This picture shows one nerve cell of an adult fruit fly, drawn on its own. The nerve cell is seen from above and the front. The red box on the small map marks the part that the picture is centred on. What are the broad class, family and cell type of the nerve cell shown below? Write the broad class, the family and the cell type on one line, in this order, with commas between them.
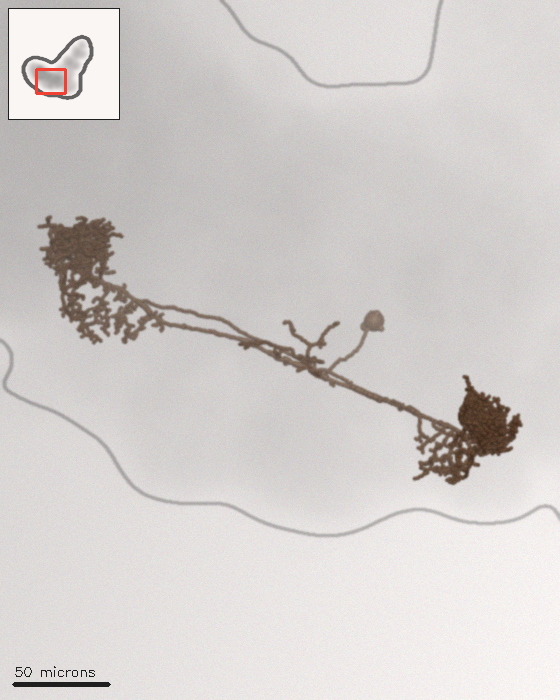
central-brain intrinsic neuron, hemilineage LB0, WED185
